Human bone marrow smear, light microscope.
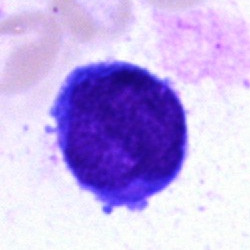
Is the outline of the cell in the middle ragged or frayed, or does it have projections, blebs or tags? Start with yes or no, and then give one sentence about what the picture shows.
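Yes. Small rounded blebs project from the left and lower edges of the cell.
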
